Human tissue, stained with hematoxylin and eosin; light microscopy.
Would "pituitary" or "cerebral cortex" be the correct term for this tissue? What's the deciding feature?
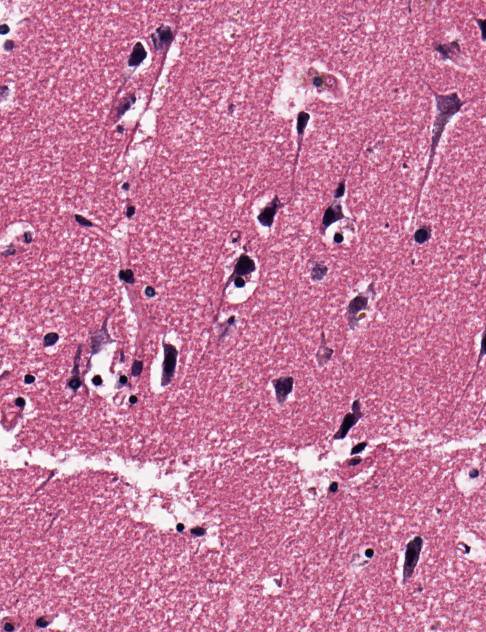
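This is cerebral cortex. What decides it is the many neuronal cell bodies you can see, many of them surrounded by a clear, empty halo.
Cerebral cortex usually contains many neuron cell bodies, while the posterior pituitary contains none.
Behind them lies a finely granular, evenly pink neuropil without glands or epithelium, and small, round, dark glial nuclei are scattered singly throughout, some beside neurons.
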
